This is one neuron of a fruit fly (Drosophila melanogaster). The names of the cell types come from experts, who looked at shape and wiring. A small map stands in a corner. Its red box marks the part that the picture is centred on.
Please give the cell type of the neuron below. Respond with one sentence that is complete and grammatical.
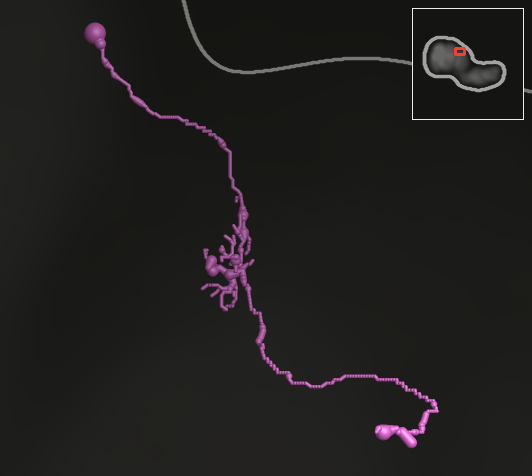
It is the cell type Tm9 to which this neuron belongs.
